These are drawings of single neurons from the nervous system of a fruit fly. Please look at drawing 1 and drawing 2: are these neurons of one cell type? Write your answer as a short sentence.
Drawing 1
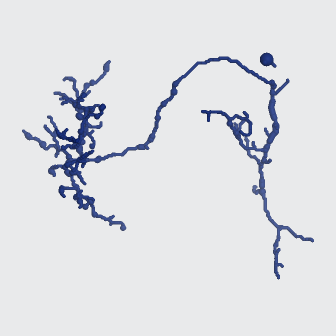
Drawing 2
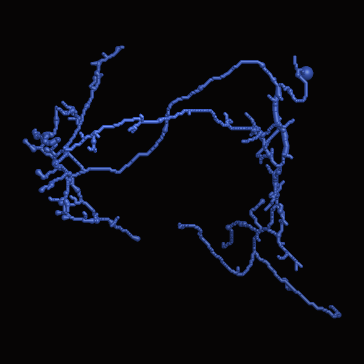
They are of the same cell type.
